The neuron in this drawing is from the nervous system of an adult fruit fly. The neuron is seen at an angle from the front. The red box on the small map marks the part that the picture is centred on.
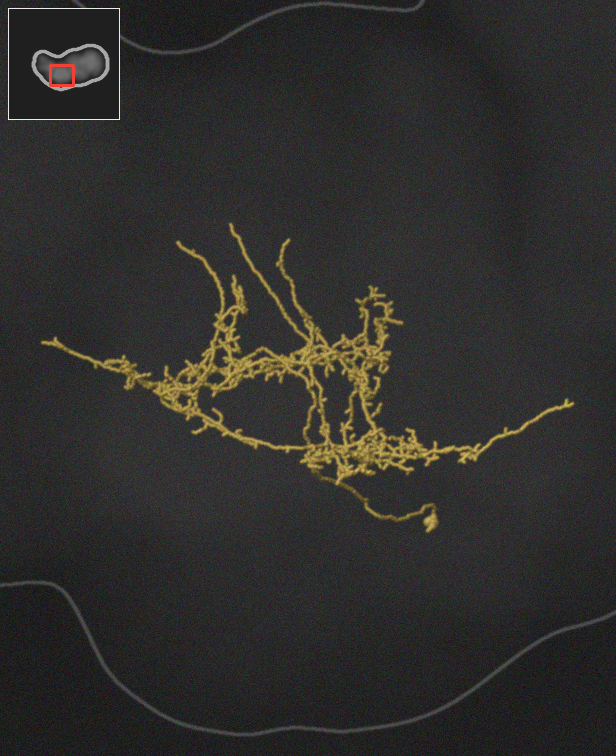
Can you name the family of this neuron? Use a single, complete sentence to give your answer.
It is family hemilineage 05B that this neuron belongs to.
